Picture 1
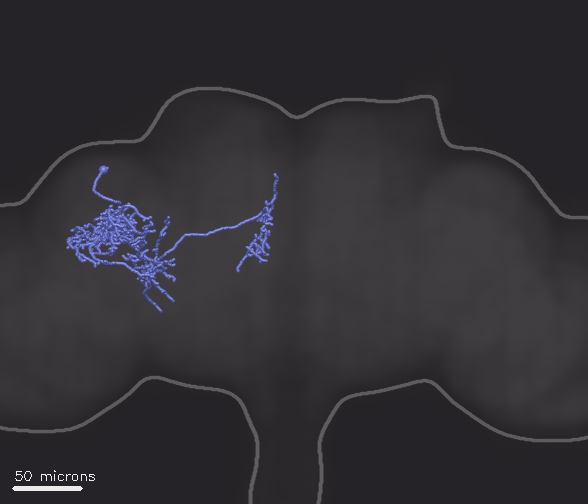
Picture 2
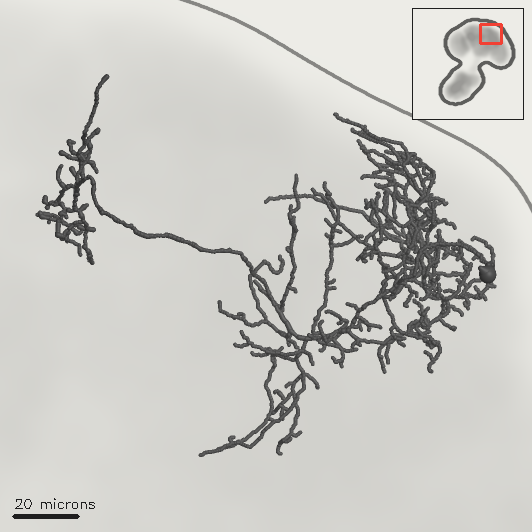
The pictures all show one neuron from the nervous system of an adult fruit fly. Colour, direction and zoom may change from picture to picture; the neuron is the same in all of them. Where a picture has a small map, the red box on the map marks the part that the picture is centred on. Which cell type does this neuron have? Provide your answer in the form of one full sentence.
The cell type carried by this neuron is SMP043.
